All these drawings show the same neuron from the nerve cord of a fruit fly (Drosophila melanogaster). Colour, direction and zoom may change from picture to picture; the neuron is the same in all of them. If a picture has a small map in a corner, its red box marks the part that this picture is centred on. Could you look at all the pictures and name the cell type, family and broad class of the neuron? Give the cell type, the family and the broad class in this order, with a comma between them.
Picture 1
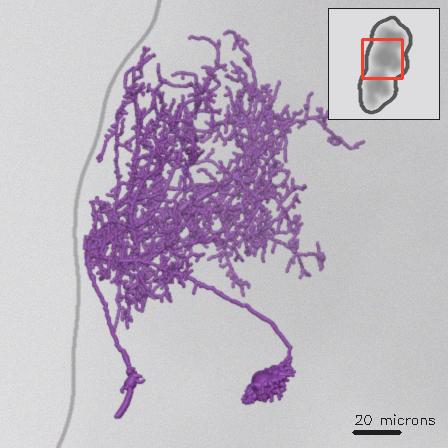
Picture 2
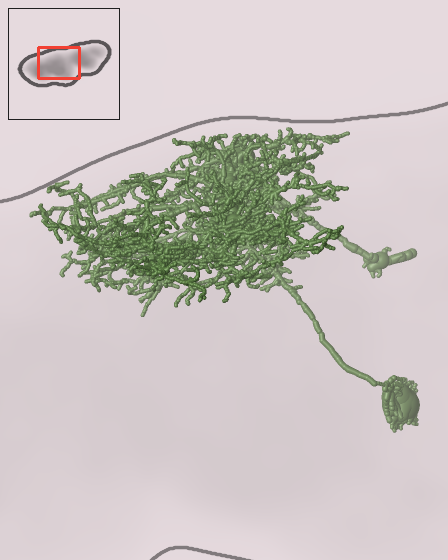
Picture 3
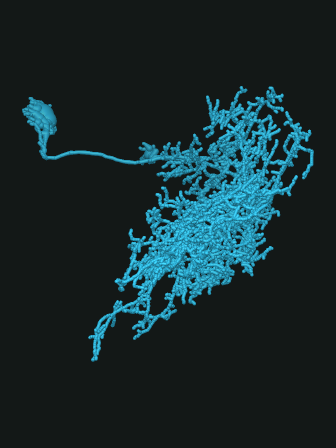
ps1 MN, hemilineage 06A, motor neuron of the nerve cord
